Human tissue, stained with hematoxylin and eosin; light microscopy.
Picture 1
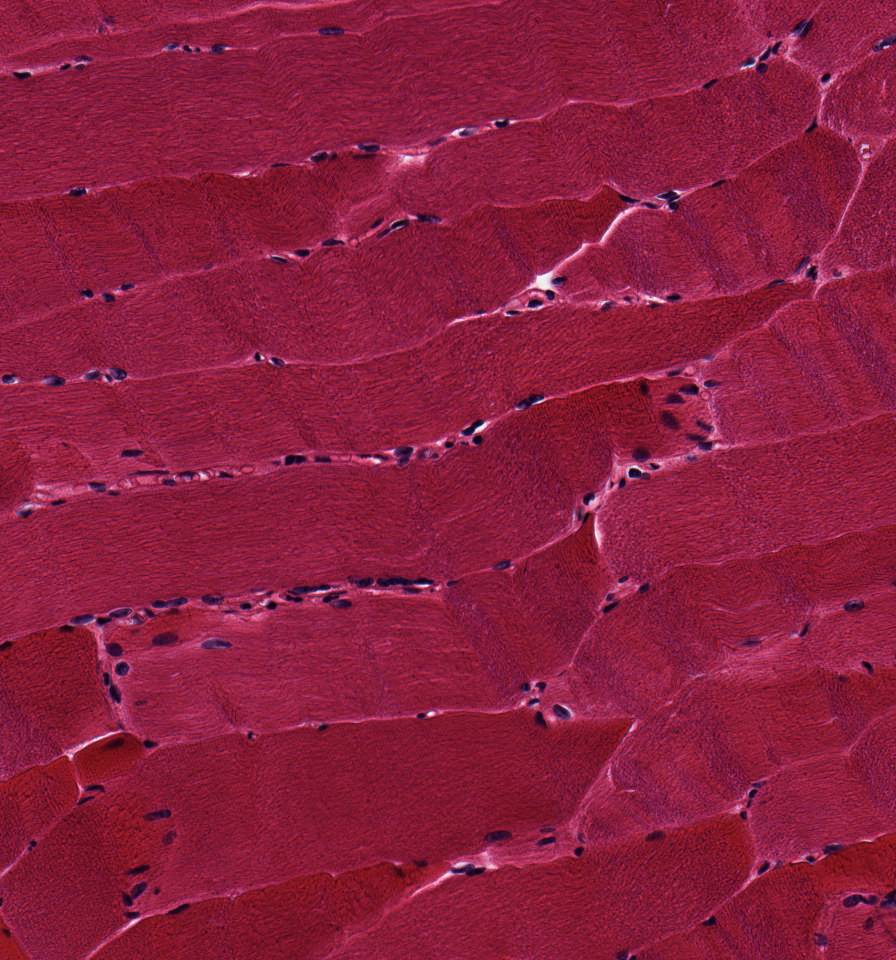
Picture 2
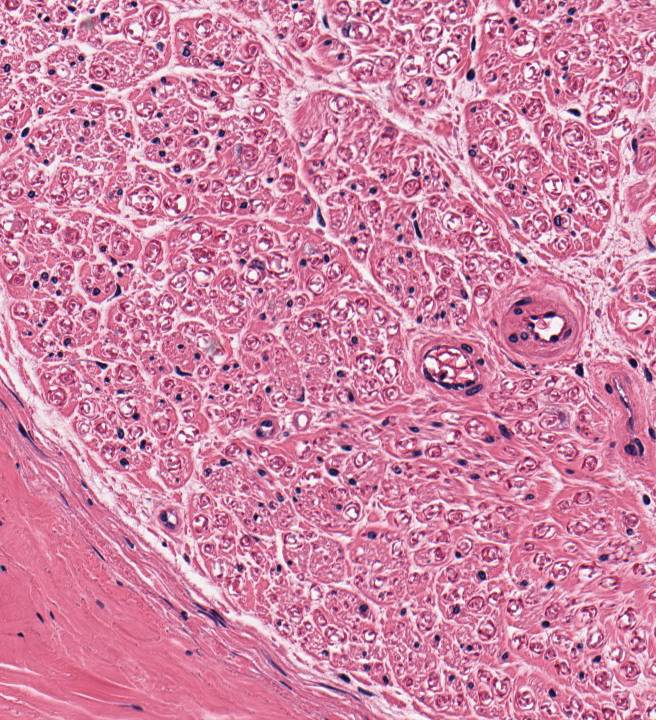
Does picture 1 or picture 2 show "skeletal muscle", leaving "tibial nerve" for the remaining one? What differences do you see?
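The first picture is skeletal muscle; the second, tibial nerve. In skeletal muscle, long parallel fibres with deep, even pink-red cytoplasm run roughly horizontally, seen along their length. Their small, dark, elongated nuclei lie at the fibre edges, not the centres. The tibial nerve is cut across: tightly packed round fibre profiles, grouped by thin pale septa, fill most of the field, with small dark oval nuclei scattered singly between them.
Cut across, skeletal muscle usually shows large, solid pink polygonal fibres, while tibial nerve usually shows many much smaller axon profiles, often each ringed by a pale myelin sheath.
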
